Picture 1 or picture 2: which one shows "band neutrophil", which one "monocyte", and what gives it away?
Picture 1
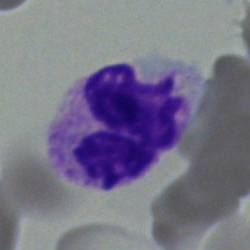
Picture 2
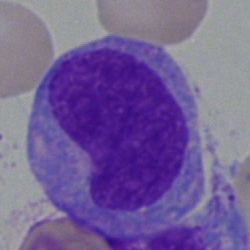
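You are looking at a band neutrophil in picture 1 and a monocyte in picture 2. The clearest difference lies in the chromatin: dark purple and densely clumped in the band neutrophil, but finely stippled and fairly evenly spread, without coarse dark clumps, in the monocyte.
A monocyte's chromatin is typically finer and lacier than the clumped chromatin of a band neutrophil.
The monocyte's nucleus is kidney-shaped with an indentation on its left side, fills most of the cell and sits towards the upper right.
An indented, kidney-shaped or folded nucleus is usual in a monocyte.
Within that indentation the cytoplasm is paler, and the monocyte's outline is roughly round to oval and mostly smooth. No nucleoli can be seen in the band neutrophil's nucleus.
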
